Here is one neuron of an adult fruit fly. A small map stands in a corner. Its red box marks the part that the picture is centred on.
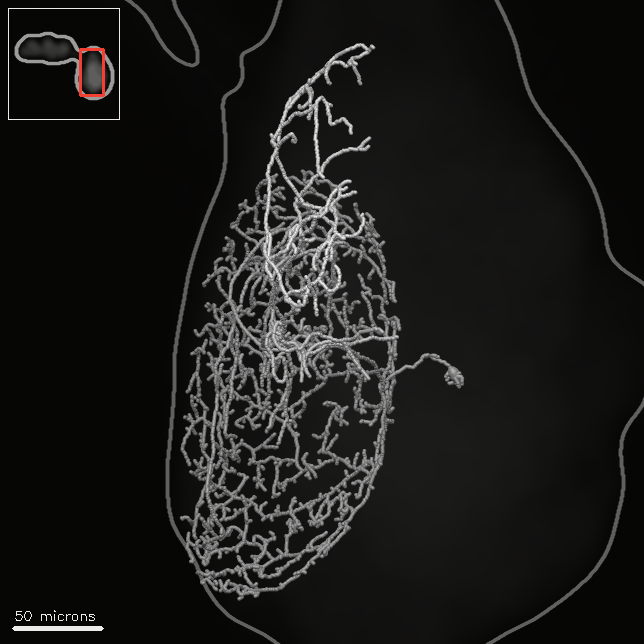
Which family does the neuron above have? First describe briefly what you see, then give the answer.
From top to bottom in the picture it spans about 300 microns. The picture shows more than a hundred branch ends. Its broad class is visual projection neuron. The family is MeVPLo.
